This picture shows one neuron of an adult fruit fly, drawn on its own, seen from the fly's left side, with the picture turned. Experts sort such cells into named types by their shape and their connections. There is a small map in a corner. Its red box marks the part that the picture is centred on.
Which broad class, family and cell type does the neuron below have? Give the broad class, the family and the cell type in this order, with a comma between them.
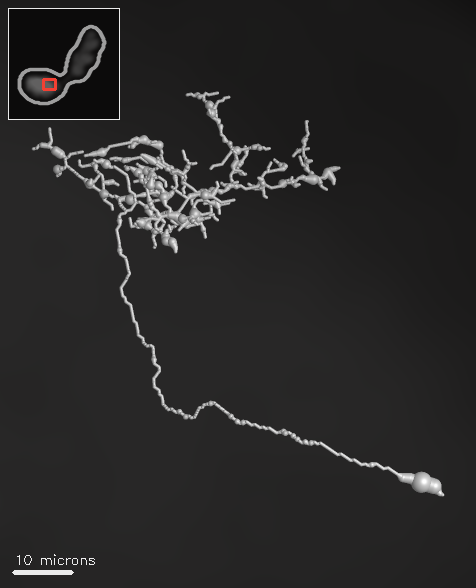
optic-lobe intrinsic neuron, Li, Li14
